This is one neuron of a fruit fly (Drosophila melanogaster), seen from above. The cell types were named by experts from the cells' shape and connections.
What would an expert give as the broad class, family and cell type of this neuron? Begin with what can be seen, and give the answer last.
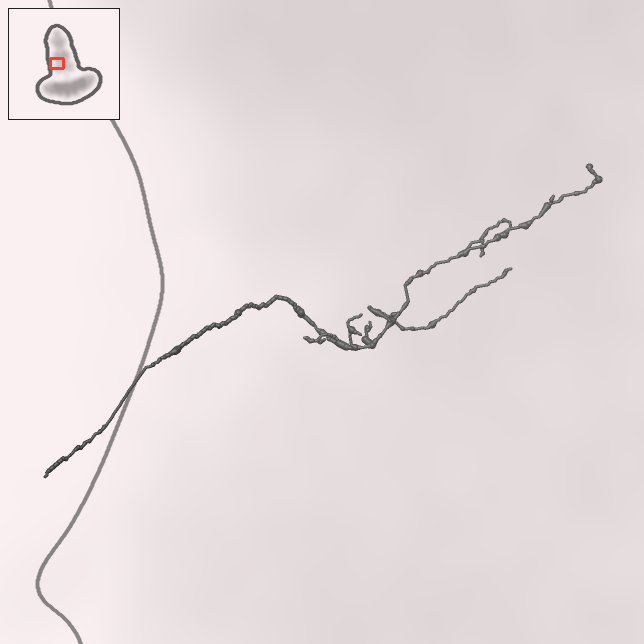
The drawing shows no cell body. In this view it is wider than it is tall. Its broad class is sensory neuron entering the nerve cord. Its family is called class gustatory. Its cell type is WG3.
